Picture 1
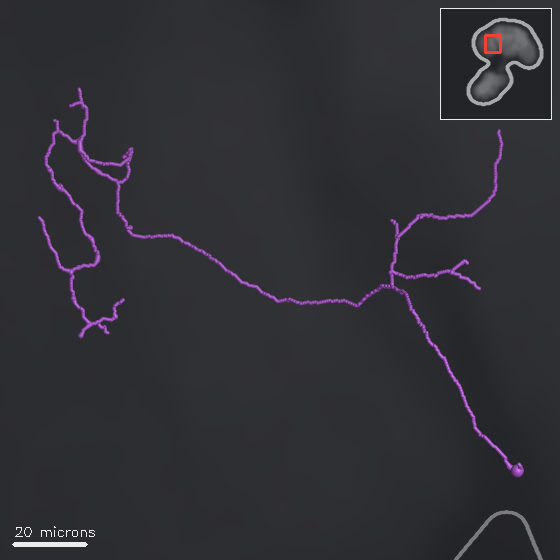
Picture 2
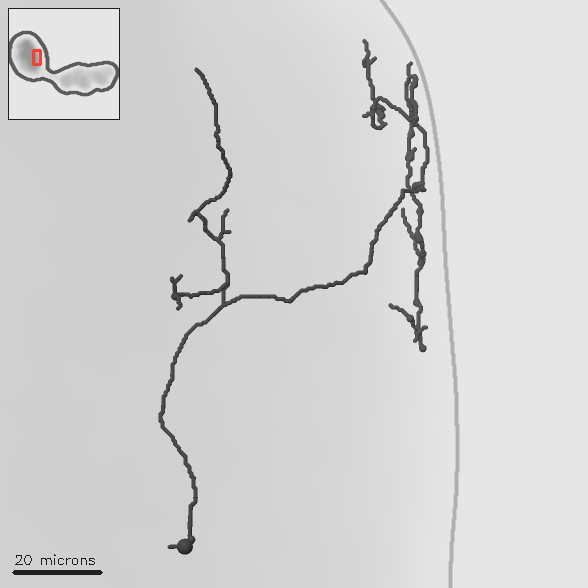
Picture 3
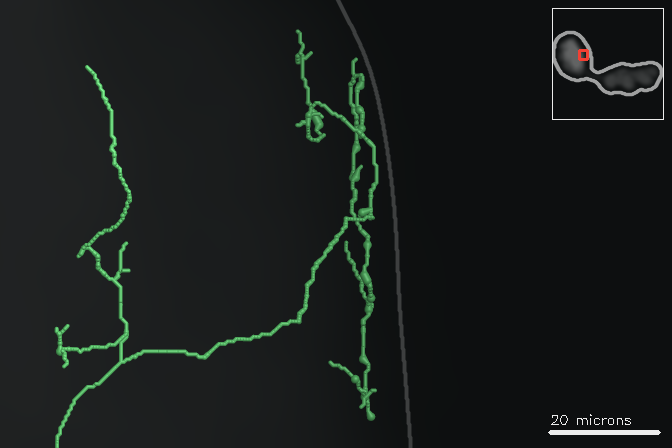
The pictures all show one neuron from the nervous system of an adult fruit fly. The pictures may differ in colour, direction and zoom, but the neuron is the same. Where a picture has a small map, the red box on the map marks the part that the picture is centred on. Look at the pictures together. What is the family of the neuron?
LPT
